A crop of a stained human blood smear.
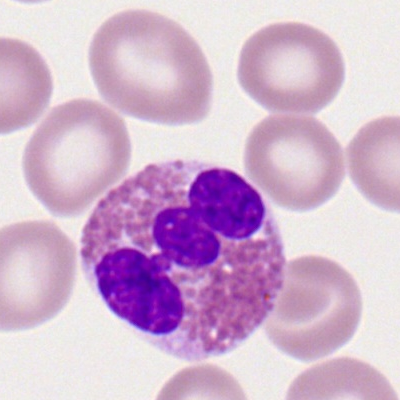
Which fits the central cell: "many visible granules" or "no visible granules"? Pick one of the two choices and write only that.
Many visible granules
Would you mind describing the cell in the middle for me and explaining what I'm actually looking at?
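The cell has a round, smooth outline, and no projections extend from its surface. Its nucleus is divided into three lobes, which lie in a chain running from upper right to lower left. This cell is an eosinophil.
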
